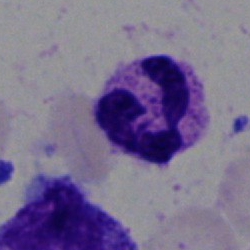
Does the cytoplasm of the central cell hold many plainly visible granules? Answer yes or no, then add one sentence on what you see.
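Yes. Fine lilac granules are scattered throughout the cytoplasm.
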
